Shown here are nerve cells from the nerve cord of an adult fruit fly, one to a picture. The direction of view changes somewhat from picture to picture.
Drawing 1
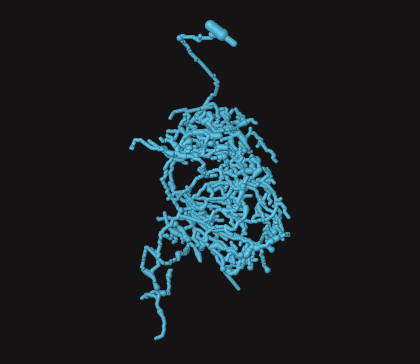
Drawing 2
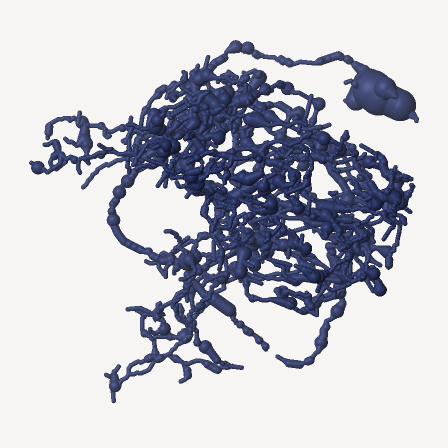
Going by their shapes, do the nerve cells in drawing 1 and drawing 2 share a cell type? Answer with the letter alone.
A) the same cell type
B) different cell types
A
